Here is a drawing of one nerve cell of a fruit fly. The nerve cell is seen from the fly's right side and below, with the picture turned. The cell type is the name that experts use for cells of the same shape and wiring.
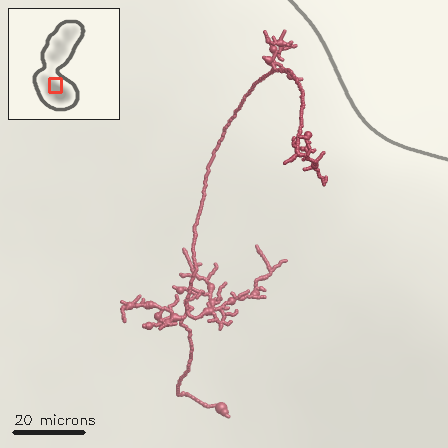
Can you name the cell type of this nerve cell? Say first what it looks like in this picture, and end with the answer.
The cell body is at the bottom of the picture. By the scale bar it is about 110 microns tall in this view. The picture shows dozens of branch ends. It is an optic-lobe intrinsic neuron. It is of cell type Tm34.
